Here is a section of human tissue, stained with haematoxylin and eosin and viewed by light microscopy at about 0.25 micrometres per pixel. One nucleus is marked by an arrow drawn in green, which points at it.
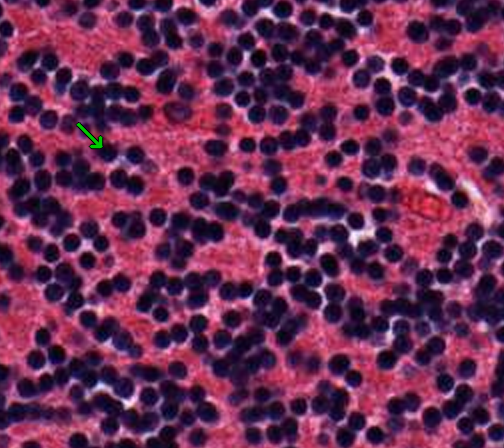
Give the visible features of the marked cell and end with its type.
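The nucleus is small, round and densely dark, stained evenly throughout with no visible internal detail. Its nucleus is about the same size as the many nuclei crowded around it. Little or no cytoplasm can be seen around the nucleus, so it looks almost bare. This is a cerebellar granule cell.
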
